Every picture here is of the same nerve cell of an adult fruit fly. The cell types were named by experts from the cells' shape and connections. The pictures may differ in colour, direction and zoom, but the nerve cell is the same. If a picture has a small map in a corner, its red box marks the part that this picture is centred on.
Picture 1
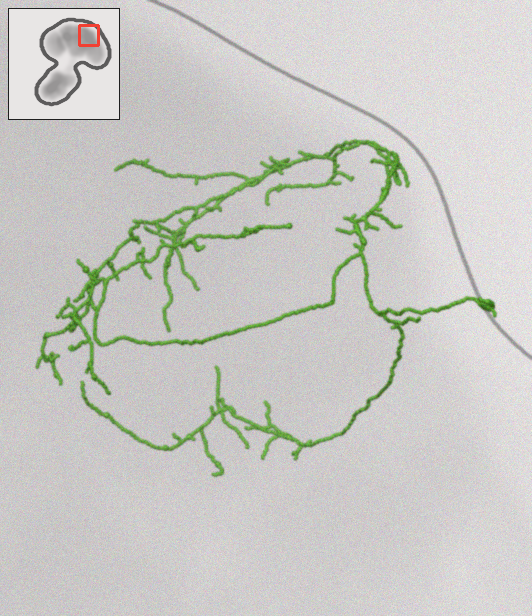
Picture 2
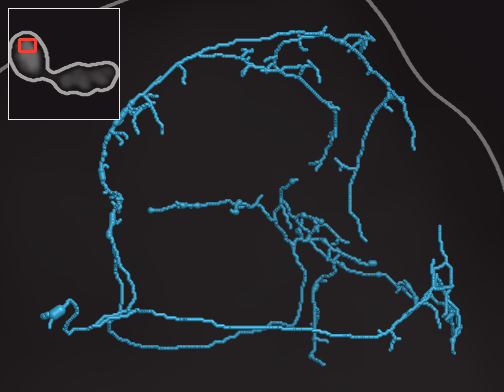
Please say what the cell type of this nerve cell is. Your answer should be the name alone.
CL087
